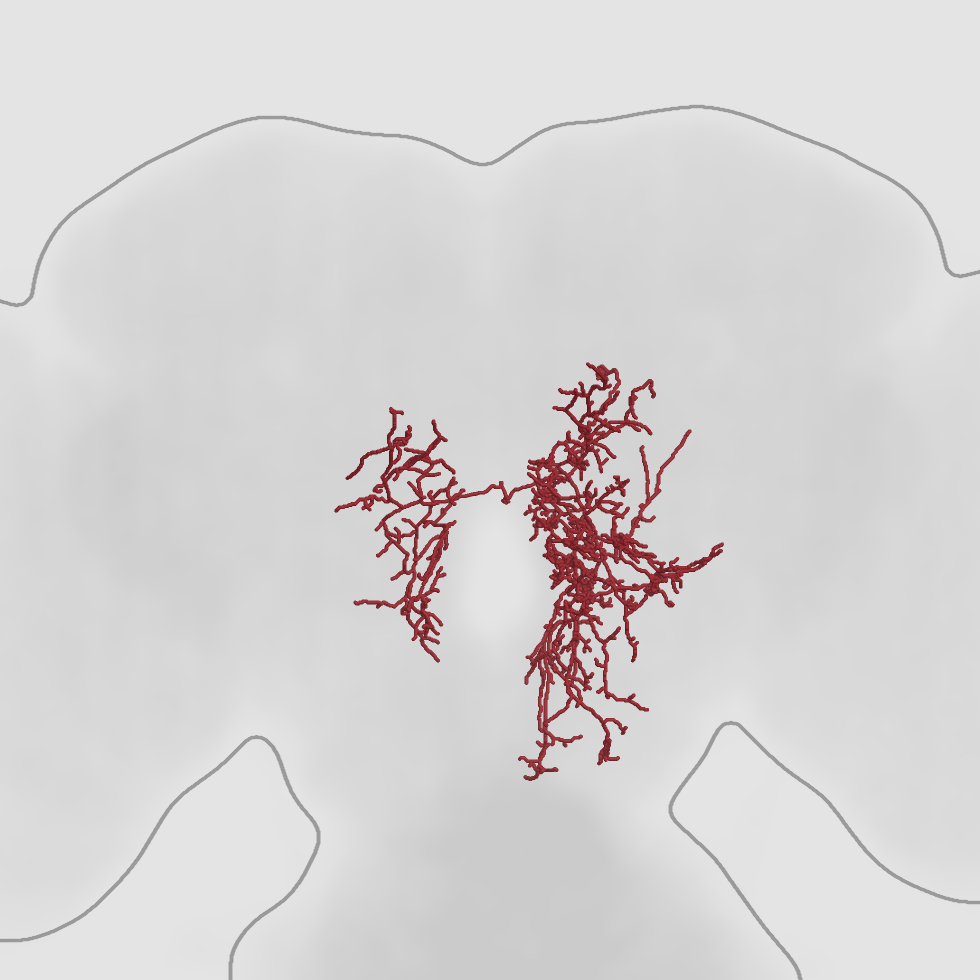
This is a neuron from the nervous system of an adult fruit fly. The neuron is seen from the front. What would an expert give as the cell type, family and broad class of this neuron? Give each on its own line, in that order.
VES067
hemilineage 07B
central-brain intrinsic neuron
